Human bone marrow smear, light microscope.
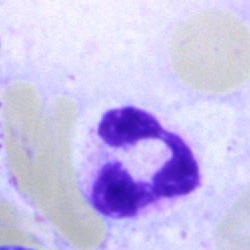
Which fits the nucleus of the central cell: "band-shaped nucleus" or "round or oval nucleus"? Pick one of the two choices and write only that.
Band-shaped nucleus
